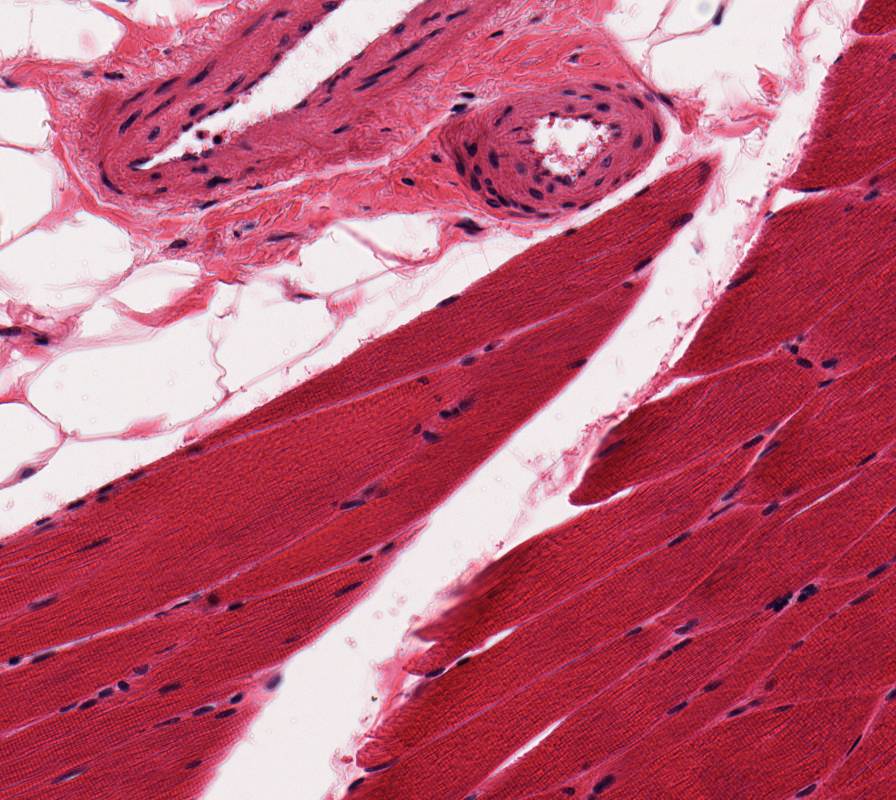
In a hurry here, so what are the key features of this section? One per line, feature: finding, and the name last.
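Striations: fine and transverse along the fibres
Nuclei: dark, elongated, at the fibre edges
Cytoplasm: deep, strong red
Vessel: small artery cut in cross-section near top centre, thick muscular wall of concentric nuclei, narrow lumen
Name: skeletal muscle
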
